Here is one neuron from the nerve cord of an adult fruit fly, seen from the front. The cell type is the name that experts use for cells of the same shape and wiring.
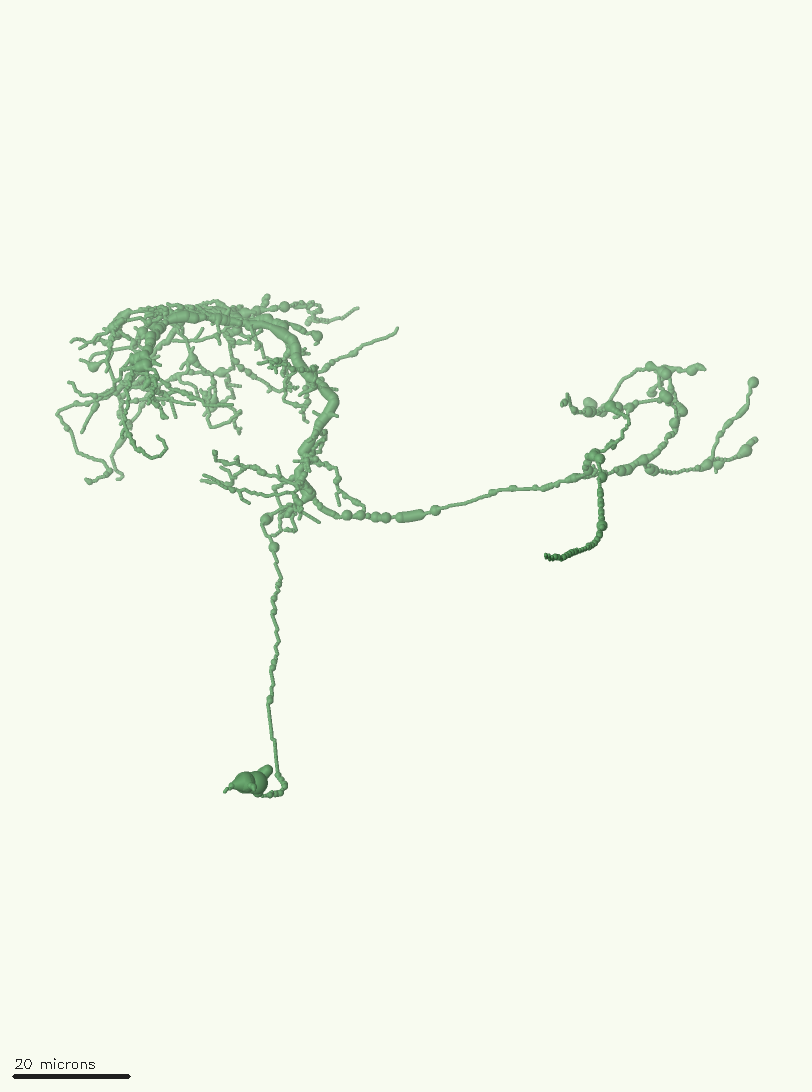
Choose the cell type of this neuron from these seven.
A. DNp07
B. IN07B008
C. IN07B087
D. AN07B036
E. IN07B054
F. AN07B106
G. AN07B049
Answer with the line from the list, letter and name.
G. AN07B049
